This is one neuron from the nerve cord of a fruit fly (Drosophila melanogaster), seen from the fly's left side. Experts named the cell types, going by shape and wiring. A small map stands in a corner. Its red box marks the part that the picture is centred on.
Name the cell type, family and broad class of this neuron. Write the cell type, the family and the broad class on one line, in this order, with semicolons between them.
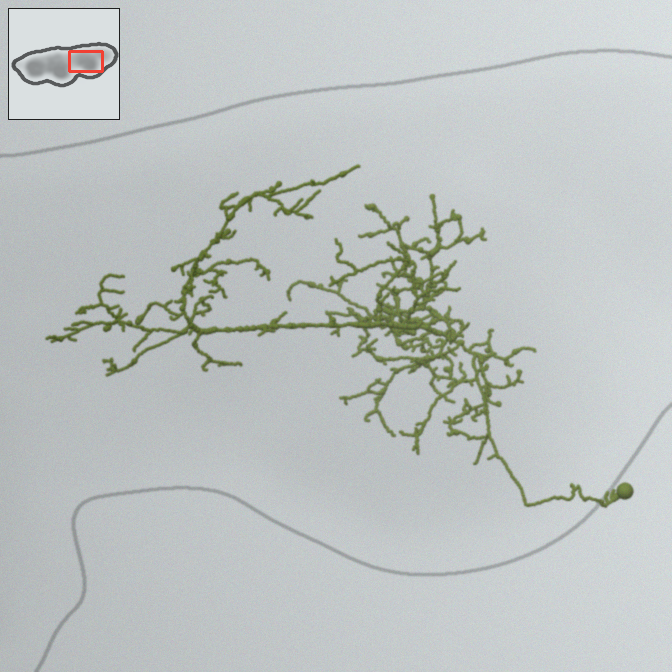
IN13A026; hemilineage 13A; nerve-cord intrinsic neuron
